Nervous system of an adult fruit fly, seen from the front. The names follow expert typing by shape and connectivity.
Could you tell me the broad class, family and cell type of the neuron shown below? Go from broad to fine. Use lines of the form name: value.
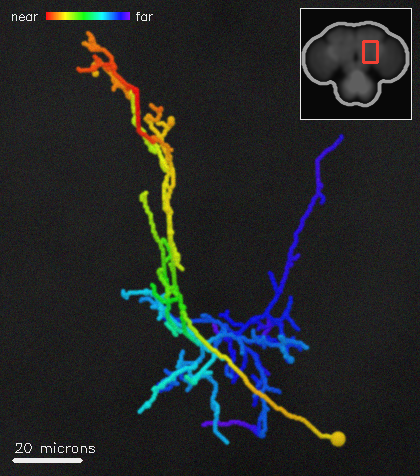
broad class: central-brain intrinsic neuron
family: hemilineage LALa1_posterior
cell type: LAL064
